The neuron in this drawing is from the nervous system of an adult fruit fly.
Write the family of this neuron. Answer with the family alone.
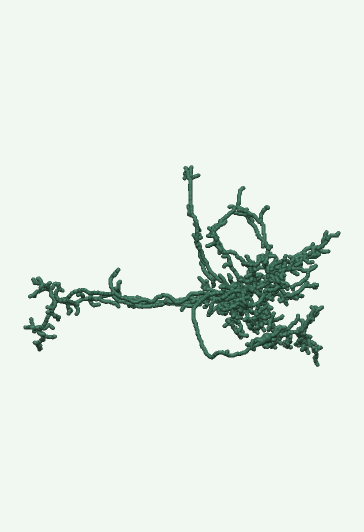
hemilineage LB3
